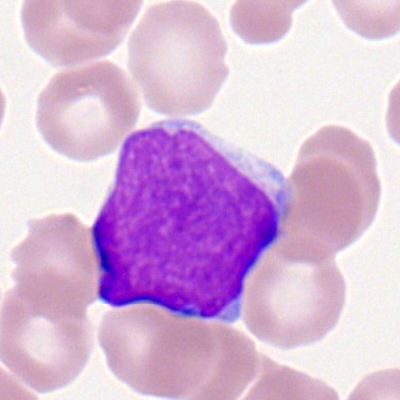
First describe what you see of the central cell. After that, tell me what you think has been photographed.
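Look first at the outline: its sides are fairly straight and meet at corners, so the shape is angular. The nucleus is one mass without lobes, and it fills almost the whole cell. In the cytoplasm you will find no granules. This is a myeloblast.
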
